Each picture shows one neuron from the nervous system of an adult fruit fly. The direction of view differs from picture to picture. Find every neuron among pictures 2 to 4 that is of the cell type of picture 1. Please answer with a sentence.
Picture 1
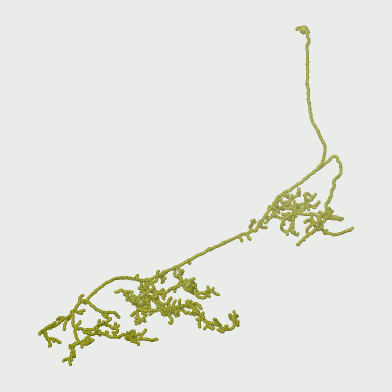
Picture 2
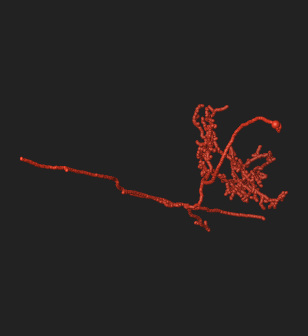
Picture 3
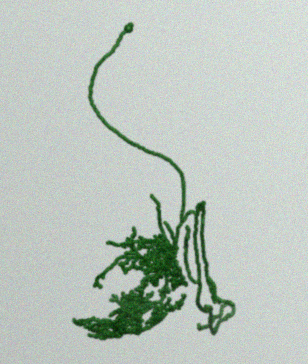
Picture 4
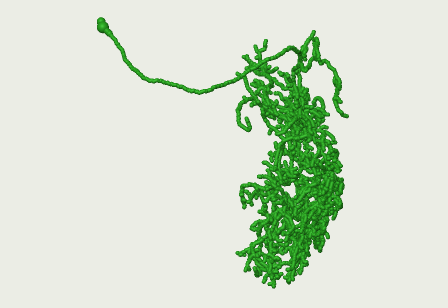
None of them is of the same cell type.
